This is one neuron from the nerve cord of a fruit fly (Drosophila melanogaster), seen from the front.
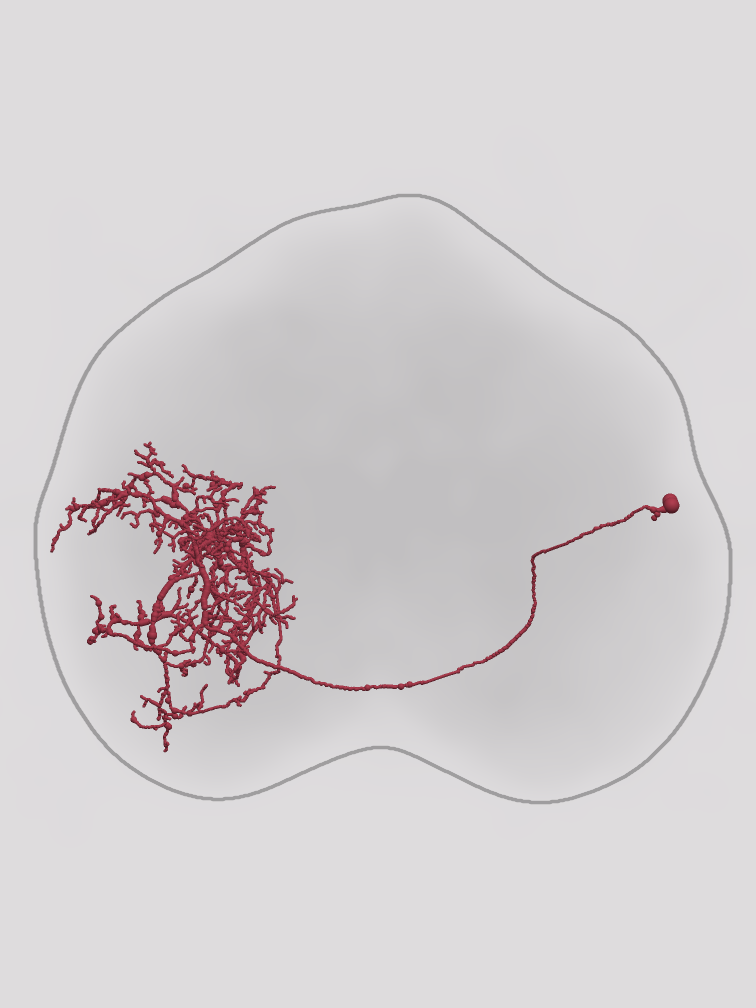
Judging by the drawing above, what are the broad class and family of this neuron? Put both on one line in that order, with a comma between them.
nerve-cord intrinsic neuron, hemilineage 01A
